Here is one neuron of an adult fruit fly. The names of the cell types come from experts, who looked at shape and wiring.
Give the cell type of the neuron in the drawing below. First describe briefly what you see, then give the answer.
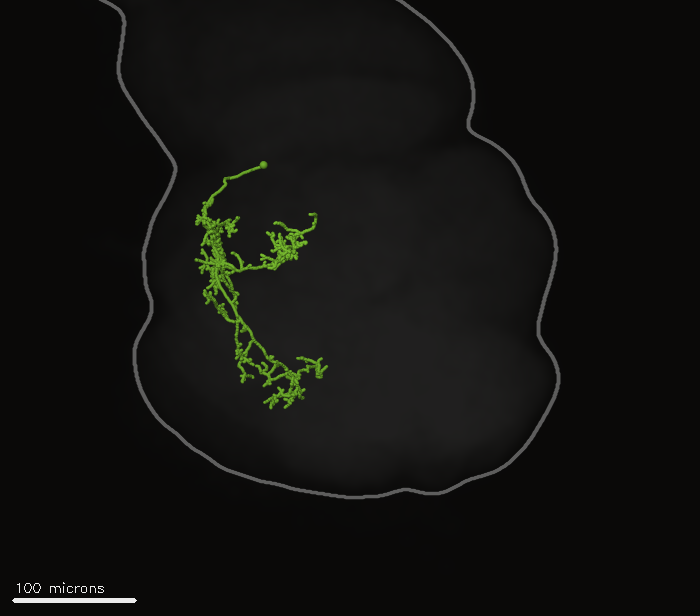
The cell body can be seen at the top of the picture. From top to bottom in the picture it spans about 200 microns. This is a central-brain intrinsic neuron. The cell type is GNG343.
